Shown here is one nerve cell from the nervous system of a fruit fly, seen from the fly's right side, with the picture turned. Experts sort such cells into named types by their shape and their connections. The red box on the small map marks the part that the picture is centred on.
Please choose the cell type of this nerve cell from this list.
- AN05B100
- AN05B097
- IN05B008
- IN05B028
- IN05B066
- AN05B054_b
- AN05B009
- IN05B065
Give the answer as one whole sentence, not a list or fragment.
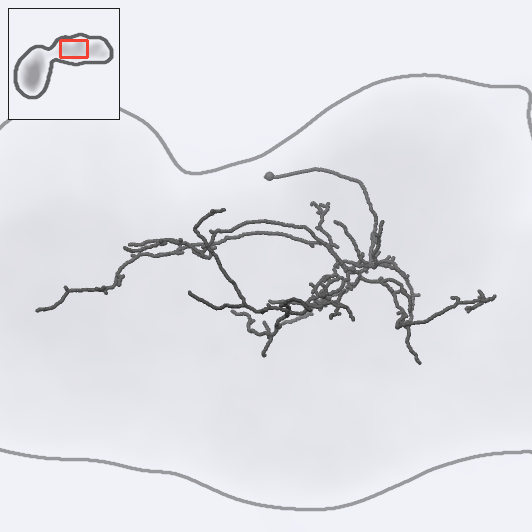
The cell type that this nerve cell has is IN05B065.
